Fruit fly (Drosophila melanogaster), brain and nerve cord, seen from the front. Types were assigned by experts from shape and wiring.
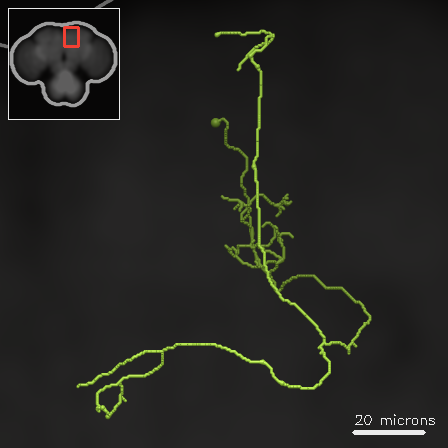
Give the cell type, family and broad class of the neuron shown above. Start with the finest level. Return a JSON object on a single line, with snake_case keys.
{"cell_type": "KCab-s", "family": "class Kenyon Cell", "broad_class": "central-brain intrinsic neuron"}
